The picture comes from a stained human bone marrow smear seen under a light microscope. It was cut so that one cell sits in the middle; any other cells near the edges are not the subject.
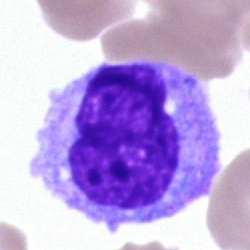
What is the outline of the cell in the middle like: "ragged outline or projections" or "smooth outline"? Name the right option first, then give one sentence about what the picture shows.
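Ragged outline or projections. The cell margin shows small blunt bumps, most plainly along the lower and left edges.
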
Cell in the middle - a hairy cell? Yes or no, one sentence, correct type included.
No, the cell sitting in the centre of the crop is a monocyte, not a hairy cell.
